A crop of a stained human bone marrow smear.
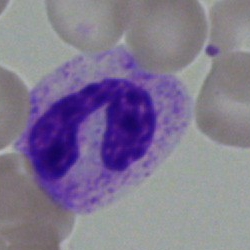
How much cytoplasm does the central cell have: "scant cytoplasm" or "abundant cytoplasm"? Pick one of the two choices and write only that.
Abundant cytoplasm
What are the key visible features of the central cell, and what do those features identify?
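Starting with the nucleus: it is bent into a horseshoe whose open side faces downward. Next, its chromatin is dense, dark purple and clumped, and no nucleoli are visible. Turning to the outline, it is irregular and somewhat angular. With the list complete, the cell is a band neutrophil.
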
